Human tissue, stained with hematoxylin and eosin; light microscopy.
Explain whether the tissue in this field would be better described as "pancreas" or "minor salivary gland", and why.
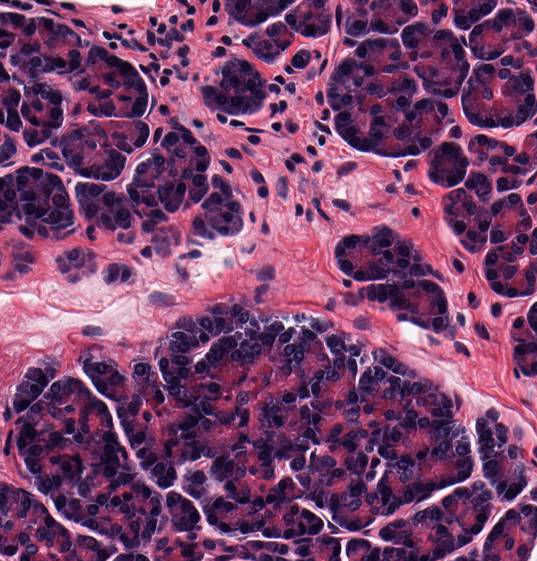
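Pancreas. Field: lobules of tightly packed epithelial acini separated by bands of pink connective tissue. Acini: small rounded clusters of pyramidal cells, nuclei at outer edge of each; nuclei round, dark, fairly uniform in size.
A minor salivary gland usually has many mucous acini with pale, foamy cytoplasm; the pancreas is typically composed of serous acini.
Deciding point: apical cytoplasm of acinar cells pink-red, not pale and foamy.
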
